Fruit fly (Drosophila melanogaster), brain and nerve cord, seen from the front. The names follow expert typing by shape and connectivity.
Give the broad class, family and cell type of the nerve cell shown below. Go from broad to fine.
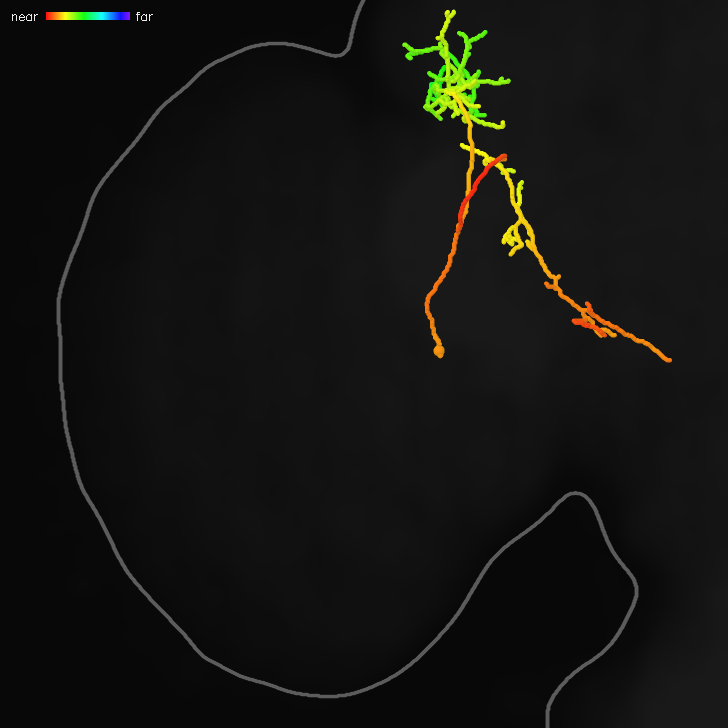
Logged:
central-brain intrinsic neuron; hemilineage VLPl&p2_lateral; LHAV1a3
